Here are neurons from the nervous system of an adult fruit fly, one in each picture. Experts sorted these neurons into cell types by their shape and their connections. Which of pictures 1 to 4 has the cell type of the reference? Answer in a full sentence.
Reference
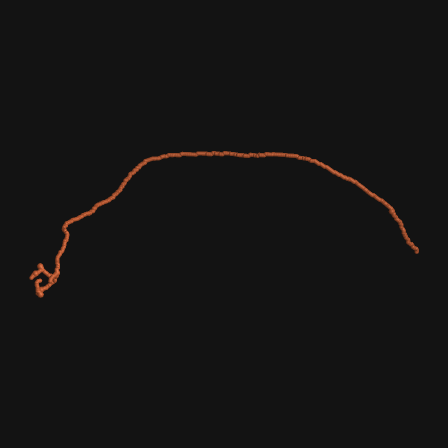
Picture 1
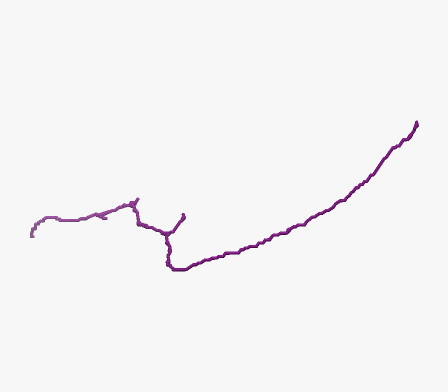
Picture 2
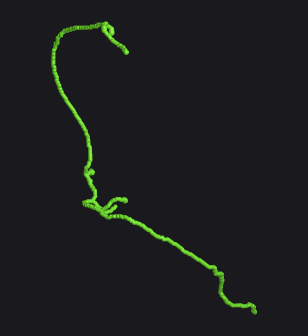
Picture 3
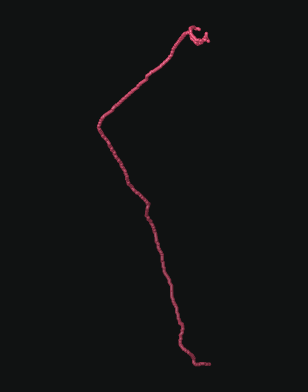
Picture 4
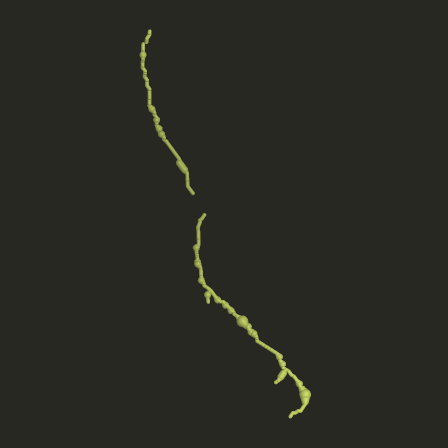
Picture 3 is of the same cell type.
